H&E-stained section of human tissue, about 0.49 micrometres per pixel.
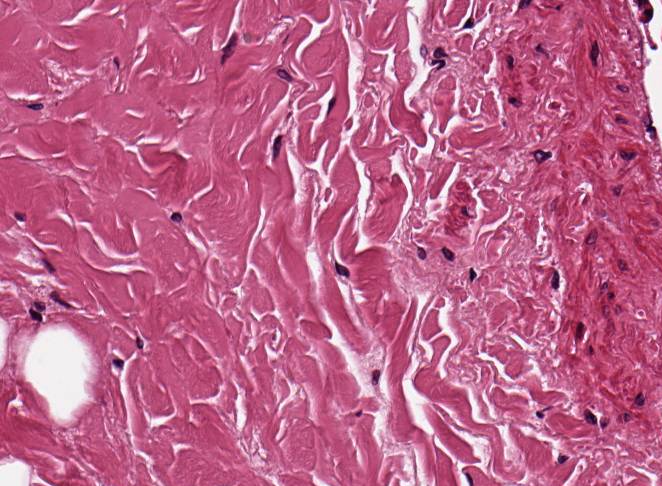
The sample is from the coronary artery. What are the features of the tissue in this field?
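Almost the whole field consists of thick eosinophilic collagen bundles running in varied directions. Nuclei are more crowded toward the right edge than in the left and centre. Epithelium is absent throughout, and no glands or tubules are seen.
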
